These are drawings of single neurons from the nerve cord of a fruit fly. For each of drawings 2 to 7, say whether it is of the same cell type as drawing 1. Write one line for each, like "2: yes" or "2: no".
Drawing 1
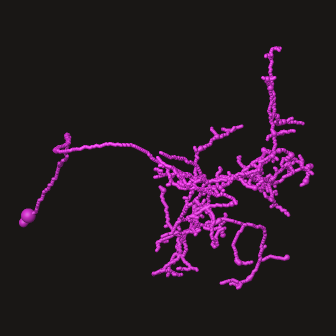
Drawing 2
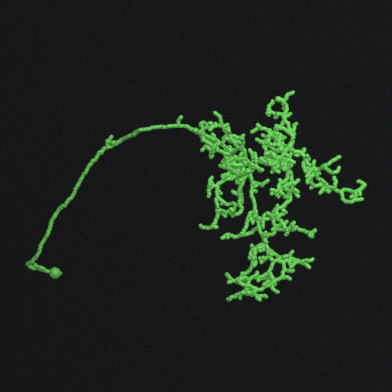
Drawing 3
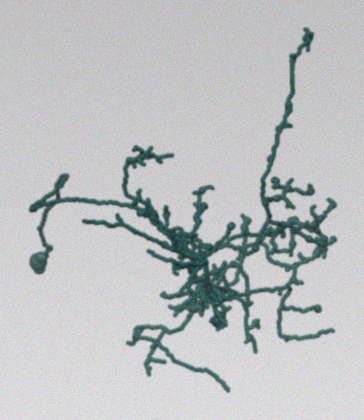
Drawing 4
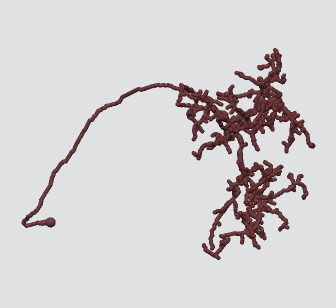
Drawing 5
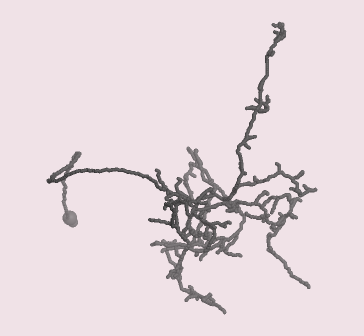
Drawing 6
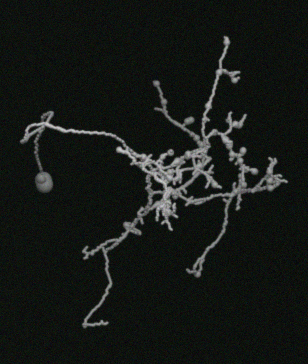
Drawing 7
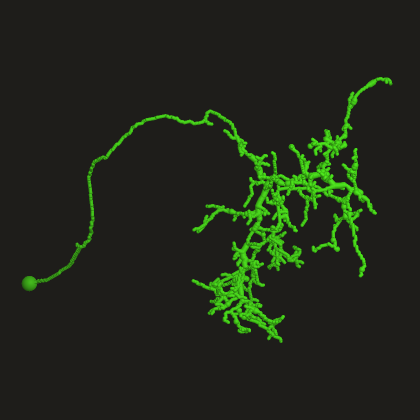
2: no
3: yes
4: no
5: yes
6: yes
7: no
